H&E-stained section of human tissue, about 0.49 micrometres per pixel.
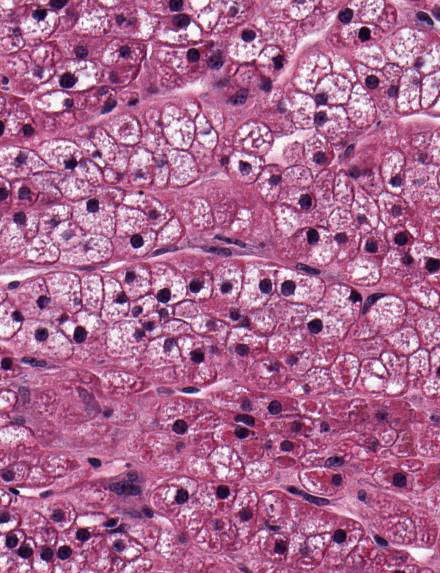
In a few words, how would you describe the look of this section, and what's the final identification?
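Cells are arranged in cords that run roughly from left to right across the field. They are large and polygonal, with distinct cell borders. Most have pale, finely vacuolated, foamy cytoplasm. Connective tissue between the cords is scant. This section is adrenal gland.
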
